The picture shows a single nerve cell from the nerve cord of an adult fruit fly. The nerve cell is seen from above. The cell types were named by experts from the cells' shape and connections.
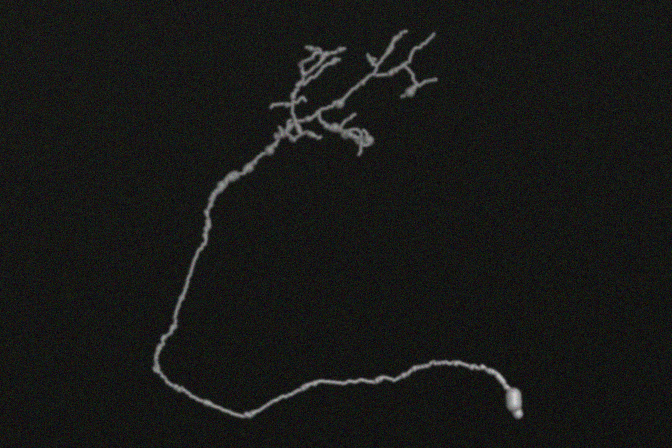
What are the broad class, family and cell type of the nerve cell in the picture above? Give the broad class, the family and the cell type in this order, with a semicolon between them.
nerve-cord intrinsic neuron; hemilineage 23B; IN23B094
